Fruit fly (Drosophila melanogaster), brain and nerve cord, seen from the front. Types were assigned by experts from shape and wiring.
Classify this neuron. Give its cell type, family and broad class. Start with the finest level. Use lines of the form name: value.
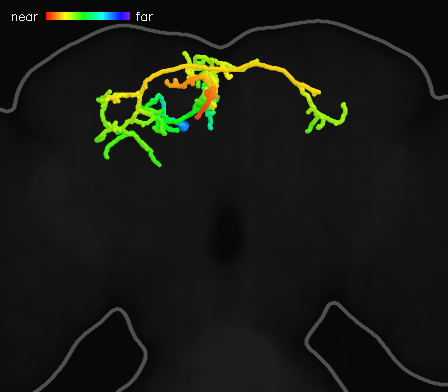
cell type: pC1_17a
family: hemilineage DM4_dorsal
broad class: central-brain intrinsic neuron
